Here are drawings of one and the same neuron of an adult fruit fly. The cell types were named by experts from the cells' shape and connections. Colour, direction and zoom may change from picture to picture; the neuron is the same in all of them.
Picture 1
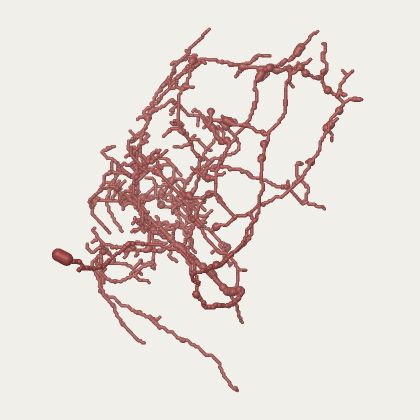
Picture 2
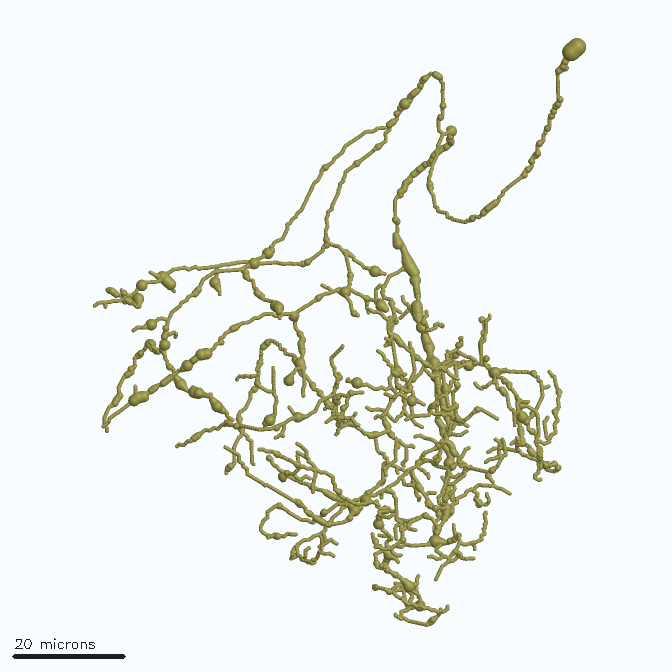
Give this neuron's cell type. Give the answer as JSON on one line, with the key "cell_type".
{"cell_type": "AVLP004_a"}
